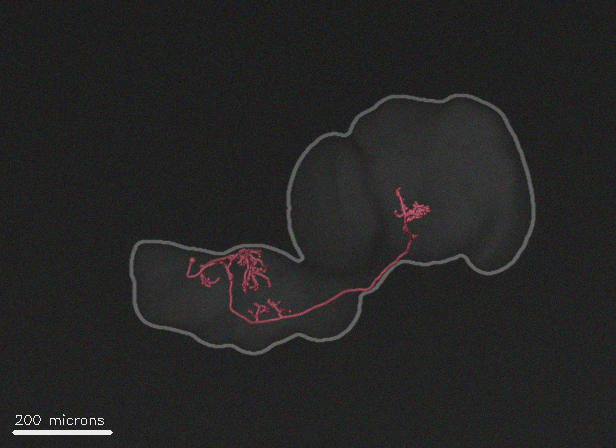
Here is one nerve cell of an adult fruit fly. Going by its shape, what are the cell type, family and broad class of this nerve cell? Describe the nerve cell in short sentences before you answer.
By the scale bar it is about 500 microns wide in this view. In this view it is wider than it is tall. It is of cell type AN17B013. The family is hemilineage 17B. This is an ascending neuron.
